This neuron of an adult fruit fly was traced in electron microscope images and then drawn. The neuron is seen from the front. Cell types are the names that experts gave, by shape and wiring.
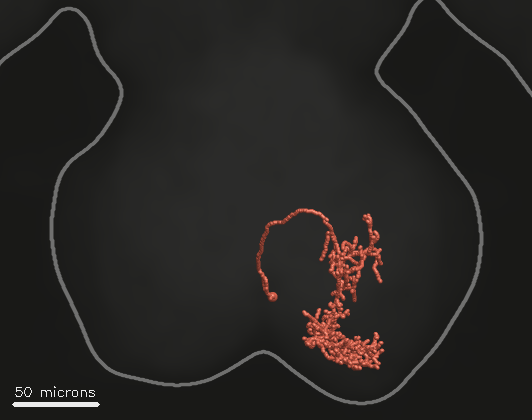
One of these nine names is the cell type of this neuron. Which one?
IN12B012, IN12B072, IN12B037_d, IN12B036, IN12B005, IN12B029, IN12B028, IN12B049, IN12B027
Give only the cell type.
IN12B036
